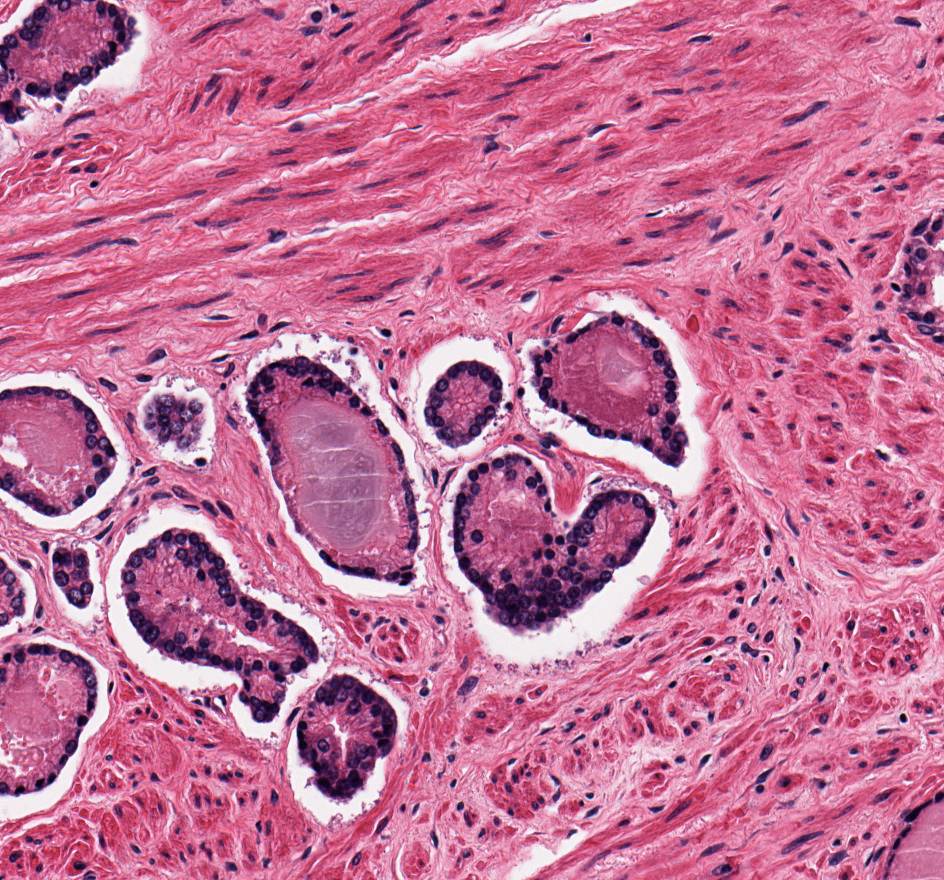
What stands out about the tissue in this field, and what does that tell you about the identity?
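Small glands cluster over the lower left and centre, in dense fibrous-muscular stroma filling the top and right. Their outlines vary, from small round ones to elongated, notched, lobulated ones centrally. Up top, smooth muscle cells with elongated spindle nuclei run in long parallel oblique bundles. This is prostate.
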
